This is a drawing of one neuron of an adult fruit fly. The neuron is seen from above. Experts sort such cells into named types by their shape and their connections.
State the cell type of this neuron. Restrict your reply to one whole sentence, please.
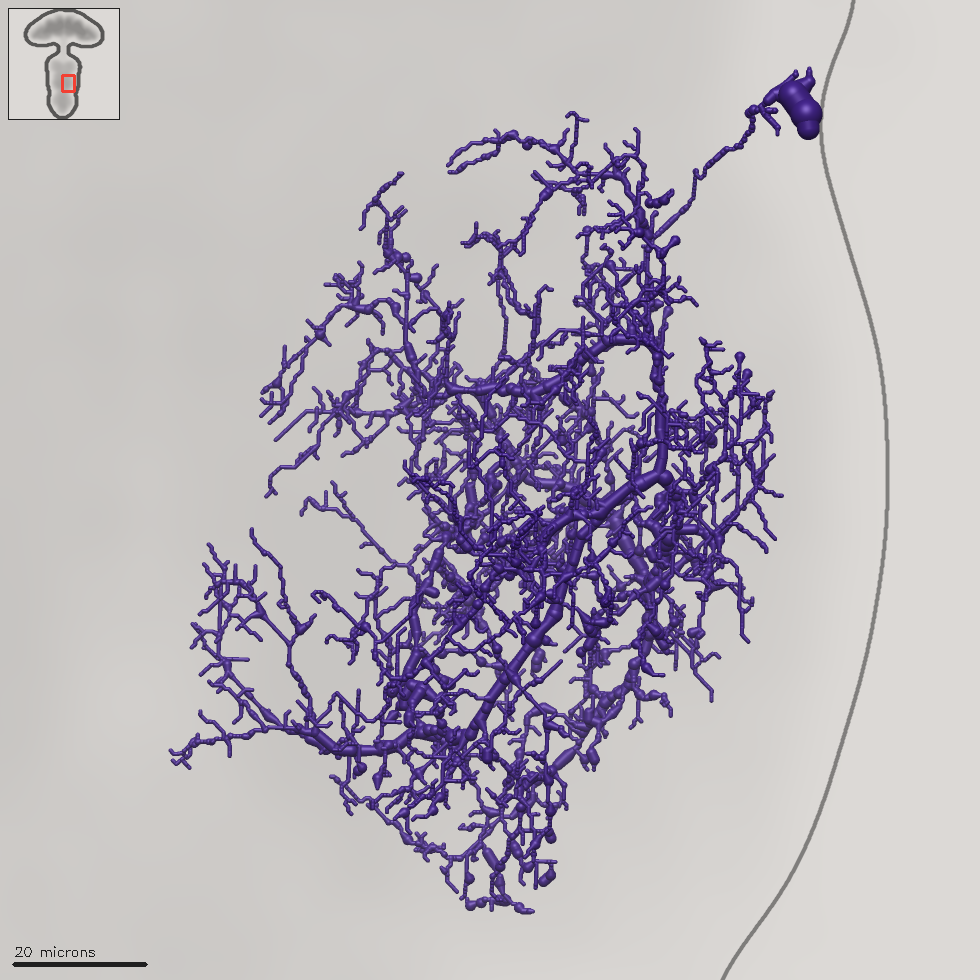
The cell type name IN08A007 applies to this neuron.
